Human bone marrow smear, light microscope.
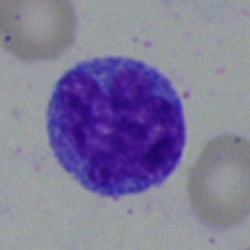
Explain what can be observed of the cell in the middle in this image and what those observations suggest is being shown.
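Outline round. Nucleus fills most of the cell. Chromatin dark purple, clumped into patches with paler areas between them. Cytoplasm a thin blue rim around the nucleus. Blast.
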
